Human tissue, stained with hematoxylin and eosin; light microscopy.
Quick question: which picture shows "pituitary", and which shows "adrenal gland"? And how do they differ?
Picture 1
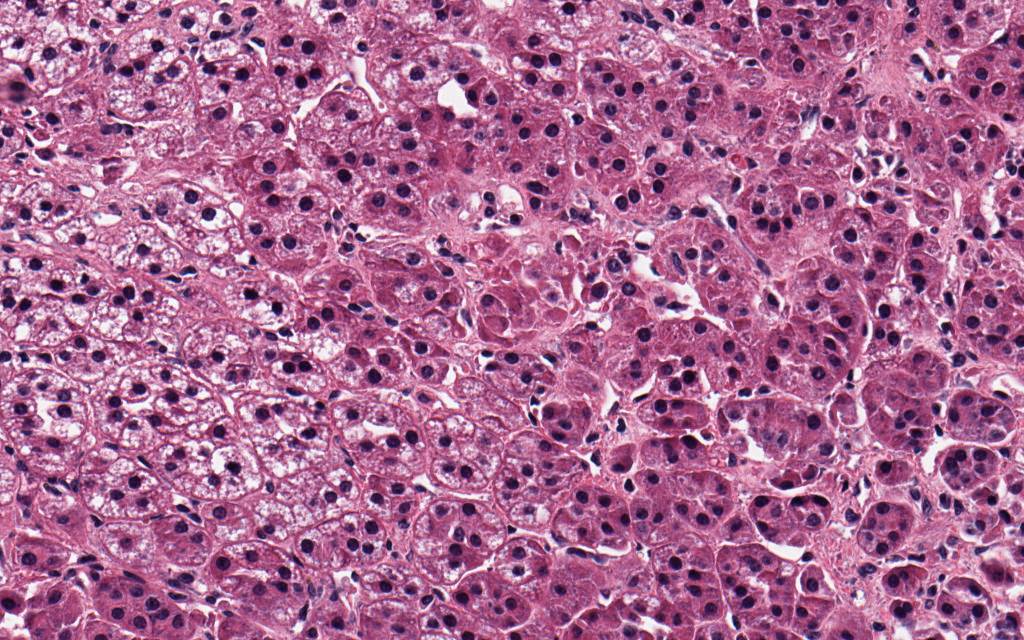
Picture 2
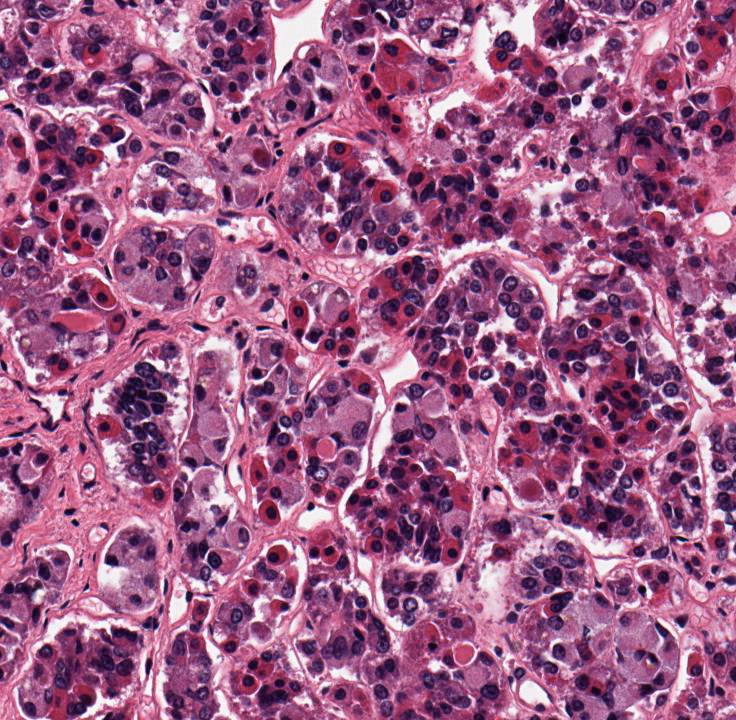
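You are looking at adrenal gland in picture 1 and pituitary in picture 2. In the adrenal gland, notice how the left part is dominated by cells with pale, finely vacuolated, foamy cytoplasm, while on the right the cells have dense, pink, eosinophilic cytoplasm. Their nuclei are round, dark and mostly central, varying little in size, and the cell borders are distinct, clearest among the pale cells on the left. In the pituitary, the cells sit in rounded nests separated by thin pink septa throughout the field. Cells with bright red cytoplasm are scattered singly and in small groups within the nests everywhere. Most nuclei are round, dark, similar in size and central, and the delicate septa hold occasional flattened, dark, spindle-shaped nuclei.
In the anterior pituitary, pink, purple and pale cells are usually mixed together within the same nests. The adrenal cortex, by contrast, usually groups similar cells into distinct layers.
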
